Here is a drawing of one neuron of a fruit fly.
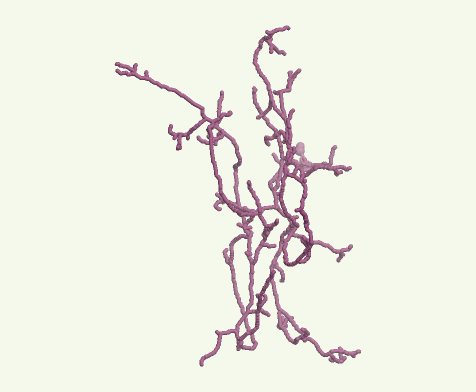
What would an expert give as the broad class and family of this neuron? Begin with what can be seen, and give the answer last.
The picture shows dozens of branch ends. In this view it is taller than it is wide. This is a nerve-cord intrinsic neuron. The family is hemilineage 06B.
